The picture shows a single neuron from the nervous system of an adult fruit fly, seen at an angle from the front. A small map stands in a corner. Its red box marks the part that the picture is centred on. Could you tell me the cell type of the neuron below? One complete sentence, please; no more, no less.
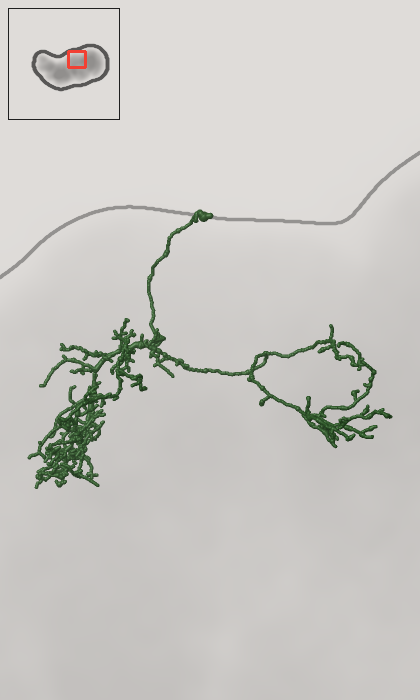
For this neuron, the cell type is SMP419.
